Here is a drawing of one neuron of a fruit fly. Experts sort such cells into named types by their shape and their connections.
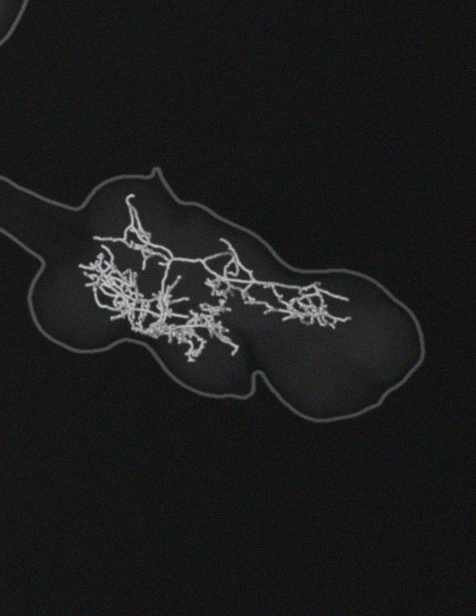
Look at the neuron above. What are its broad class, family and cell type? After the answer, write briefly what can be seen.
This is a nerve-cord intrinsic neuron. Its family is hemilineage 18B. Its cell type is IN18B012. It is in the nerve cord and does not reach the brain. As drawn here it is wider than it is tall.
